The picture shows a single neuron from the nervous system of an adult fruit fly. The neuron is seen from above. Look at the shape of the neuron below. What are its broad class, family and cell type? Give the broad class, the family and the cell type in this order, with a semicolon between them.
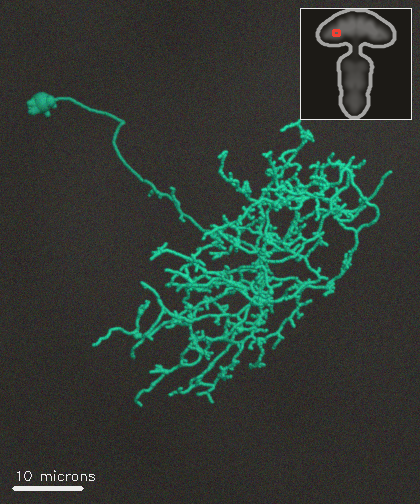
optic-lobe intrinsic neuron; Cm; Cm7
